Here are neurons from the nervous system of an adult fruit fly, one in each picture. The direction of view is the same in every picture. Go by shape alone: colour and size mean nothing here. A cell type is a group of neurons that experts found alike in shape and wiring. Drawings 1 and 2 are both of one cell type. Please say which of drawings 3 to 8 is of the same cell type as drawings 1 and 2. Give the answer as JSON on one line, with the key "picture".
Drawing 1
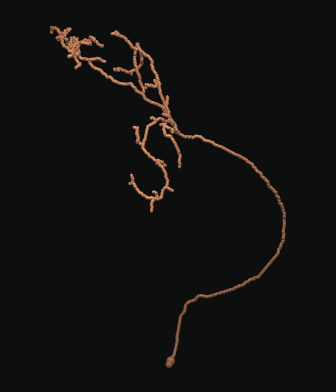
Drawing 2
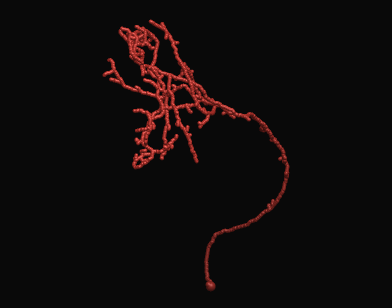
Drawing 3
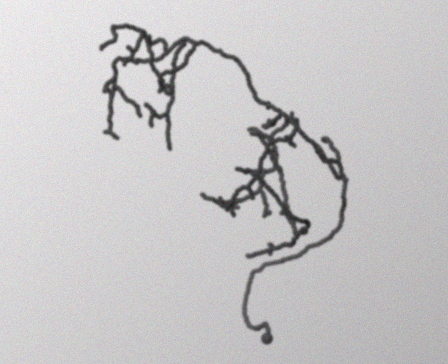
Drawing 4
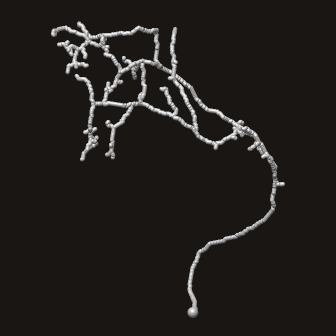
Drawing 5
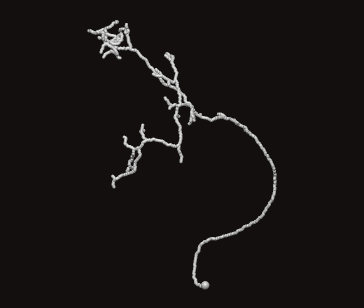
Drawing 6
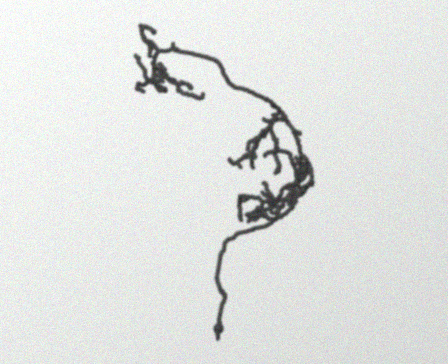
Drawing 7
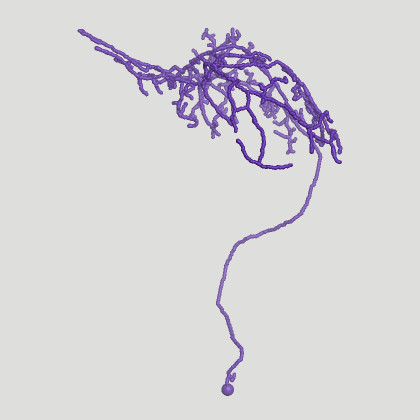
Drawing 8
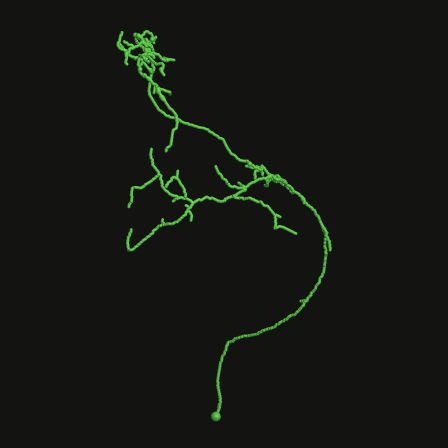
{"picture": 5}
